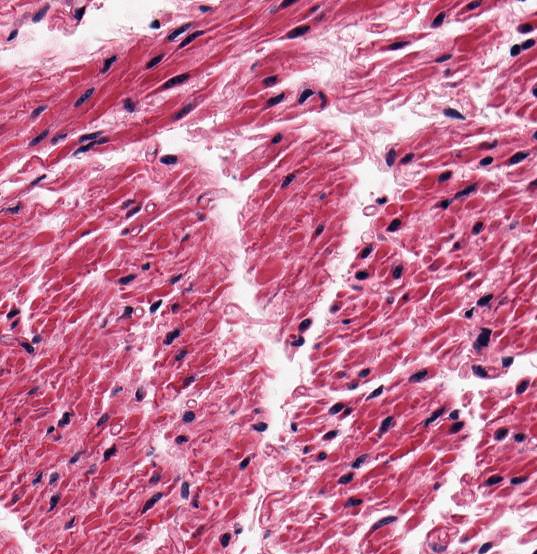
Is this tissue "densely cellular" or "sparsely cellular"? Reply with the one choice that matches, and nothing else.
Densely cellular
